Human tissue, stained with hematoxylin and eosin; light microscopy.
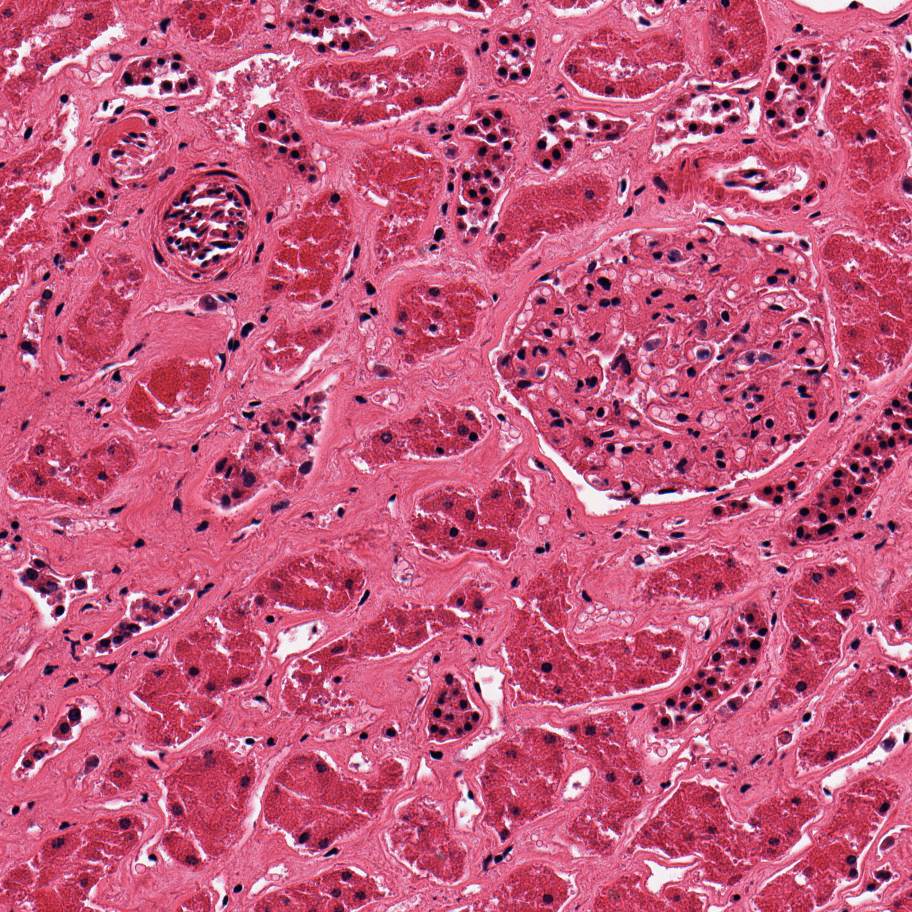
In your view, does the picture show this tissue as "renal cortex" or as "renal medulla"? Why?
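Renal cortex.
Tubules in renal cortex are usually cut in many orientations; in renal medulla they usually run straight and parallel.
Here tubules are rounded to elongated, crowded among bands of pink fibrous stroma. Most are lined by cells with deep red granular cytoplasm largely filling the tubule. Upper left: small artery, thick concentrically layered wall, narrow lumen. Stroma holds scattered dark spindle-shaped nuclei, not dense sheets of round cells.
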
